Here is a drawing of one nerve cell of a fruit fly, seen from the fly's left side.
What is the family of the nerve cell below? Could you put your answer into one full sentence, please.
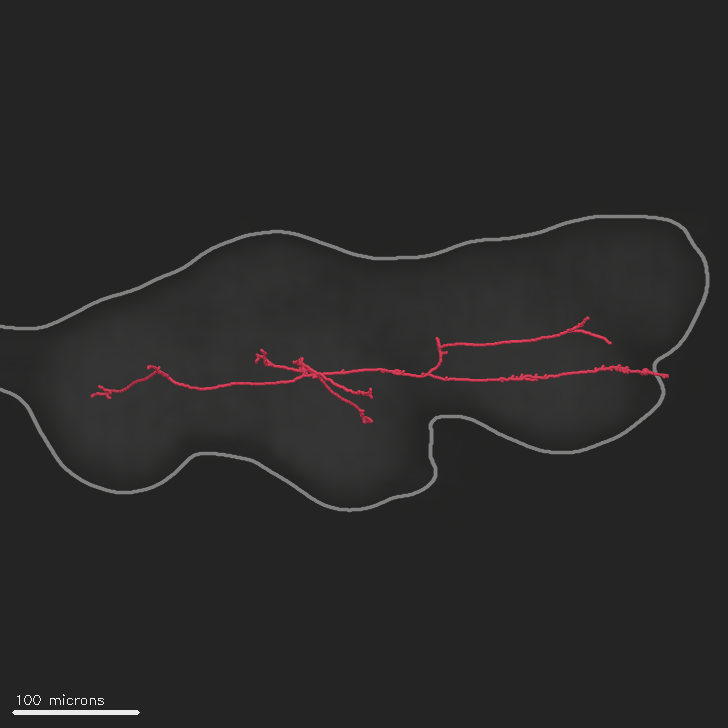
This nerve cell is of the family class mechanosensory proprioceptive.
